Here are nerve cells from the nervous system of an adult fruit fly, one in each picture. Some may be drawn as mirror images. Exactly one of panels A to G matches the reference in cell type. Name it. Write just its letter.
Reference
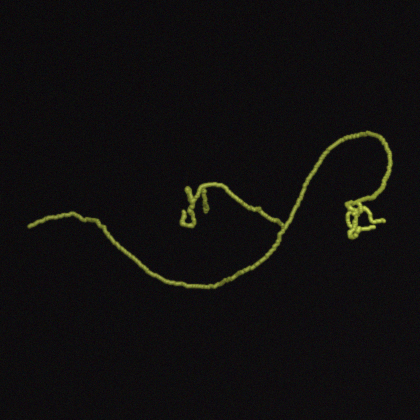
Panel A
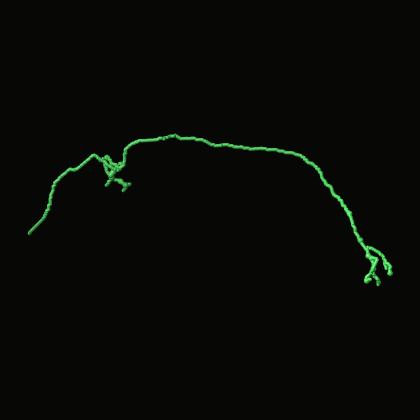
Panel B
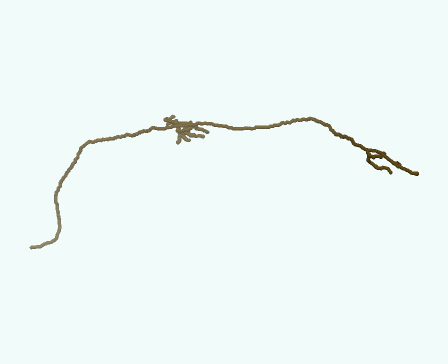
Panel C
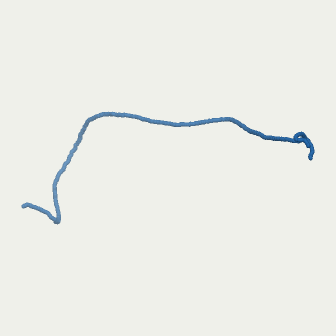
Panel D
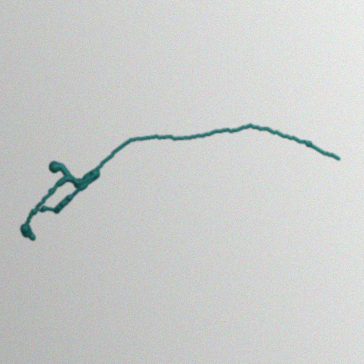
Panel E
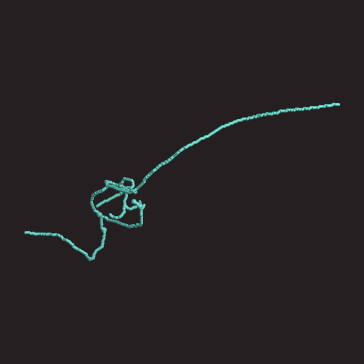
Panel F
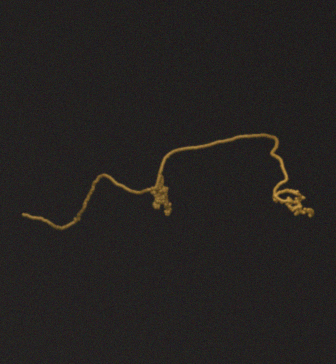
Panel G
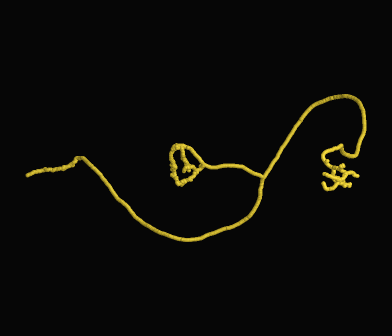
G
